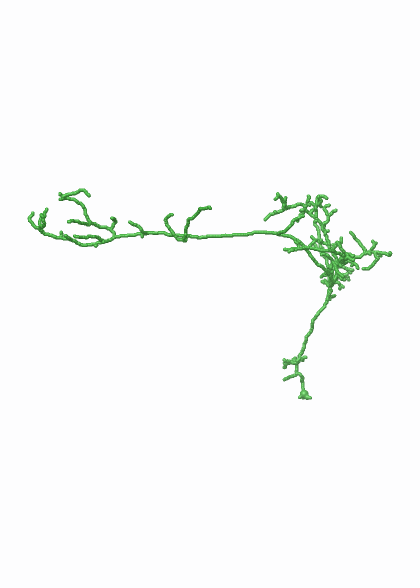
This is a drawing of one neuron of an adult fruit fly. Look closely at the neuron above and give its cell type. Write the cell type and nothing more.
IN06B076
